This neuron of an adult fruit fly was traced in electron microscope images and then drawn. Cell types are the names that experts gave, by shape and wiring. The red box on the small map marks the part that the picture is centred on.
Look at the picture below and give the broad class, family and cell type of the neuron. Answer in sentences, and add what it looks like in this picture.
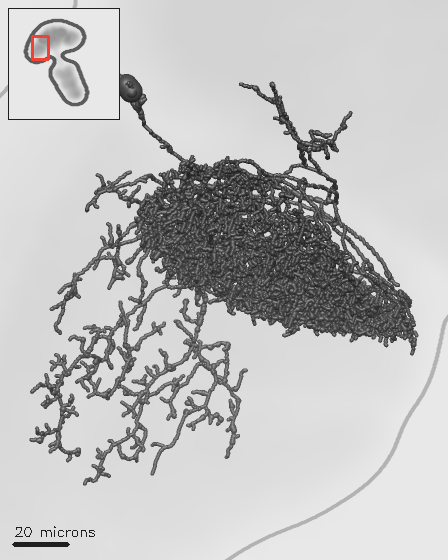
It is an optic-lobe intrinsic neuron. The family is LT. The cell type is LT58. It is in the brain and does not reach the nerve cord. From top to bottom in the picture it spans about 150 microns. More than a hundred branch ends can be seen.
